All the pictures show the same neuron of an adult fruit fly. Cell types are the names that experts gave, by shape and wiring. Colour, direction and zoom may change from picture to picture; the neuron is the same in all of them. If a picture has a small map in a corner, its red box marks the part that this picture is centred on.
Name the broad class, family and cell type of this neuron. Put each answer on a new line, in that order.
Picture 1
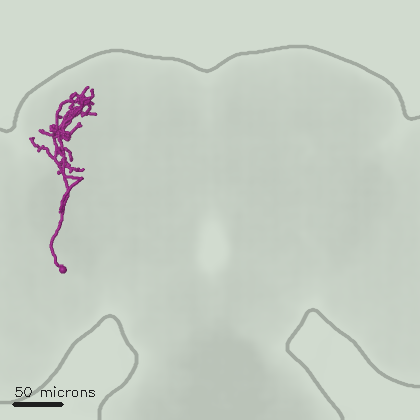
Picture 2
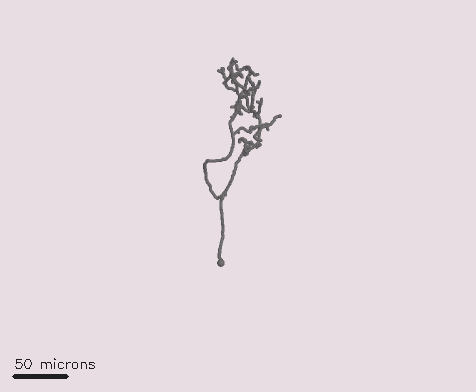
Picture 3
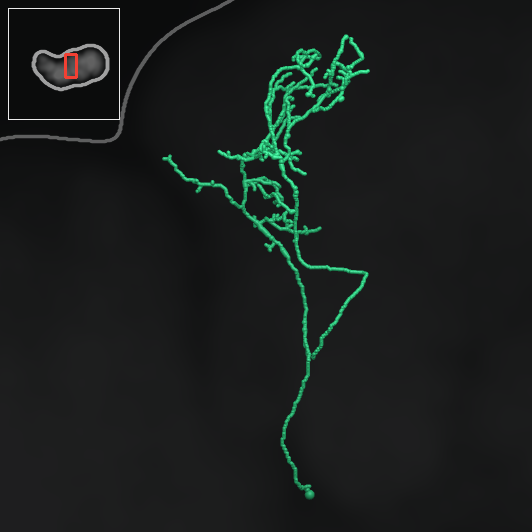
central-brain intrinsic neuron
hemilineage VLPl&p2_lateral
CB2522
